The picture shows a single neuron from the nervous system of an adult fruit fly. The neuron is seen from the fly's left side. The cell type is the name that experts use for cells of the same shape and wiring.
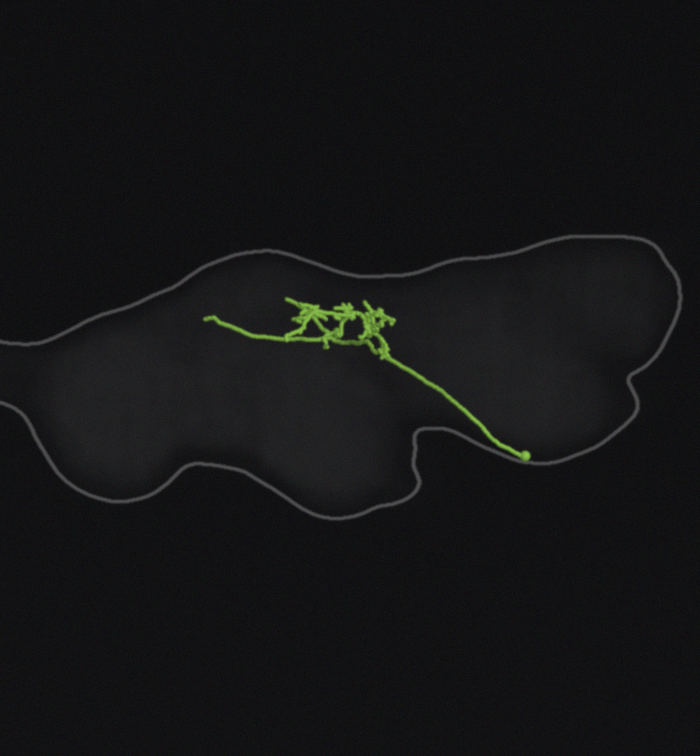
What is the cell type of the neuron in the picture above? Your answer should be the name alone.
IN07B099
